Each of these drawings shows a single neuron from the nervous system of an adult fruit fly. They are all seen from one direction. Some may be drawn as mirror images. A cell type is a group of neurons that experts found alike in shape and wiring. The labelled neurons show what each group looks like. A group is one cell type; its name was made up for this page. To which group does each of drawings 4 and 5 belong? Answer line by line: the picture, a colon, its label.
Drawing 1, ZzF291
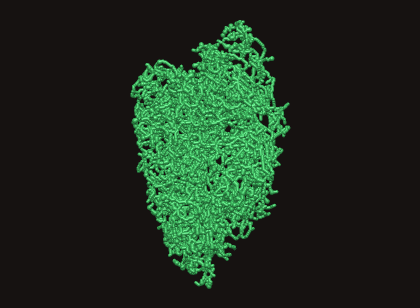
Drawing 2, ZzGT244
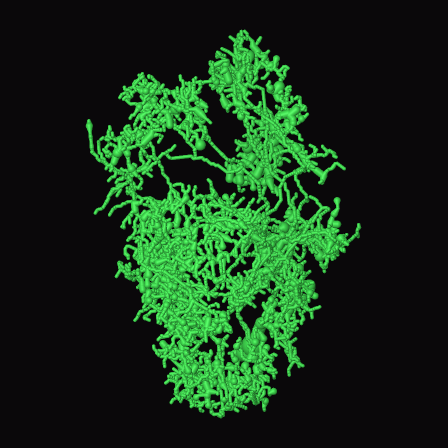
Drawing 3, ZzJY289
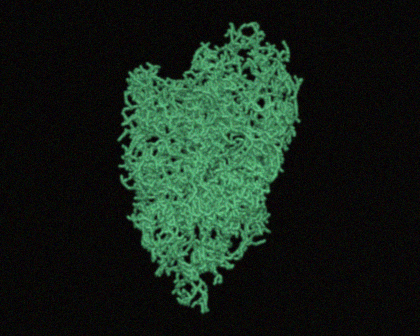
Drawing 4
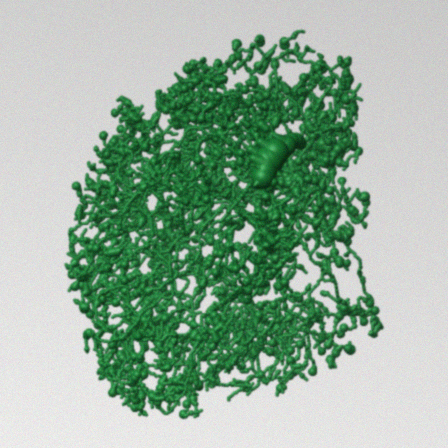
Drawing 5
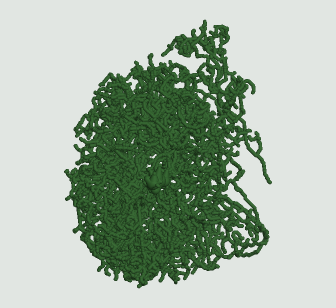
4: ZzJY289
5: ZzF291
